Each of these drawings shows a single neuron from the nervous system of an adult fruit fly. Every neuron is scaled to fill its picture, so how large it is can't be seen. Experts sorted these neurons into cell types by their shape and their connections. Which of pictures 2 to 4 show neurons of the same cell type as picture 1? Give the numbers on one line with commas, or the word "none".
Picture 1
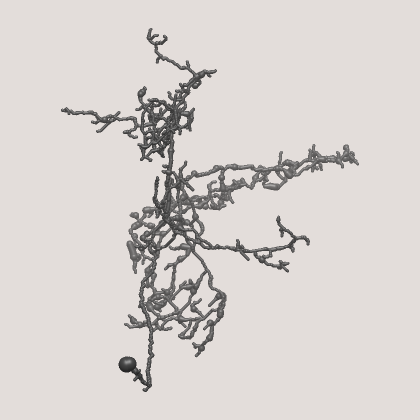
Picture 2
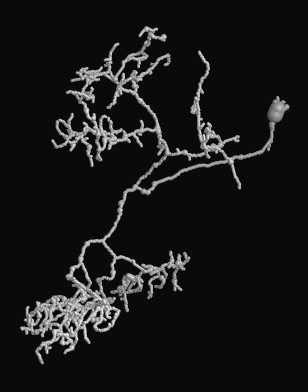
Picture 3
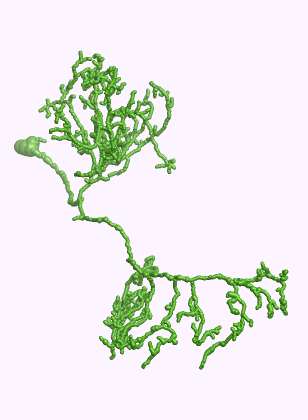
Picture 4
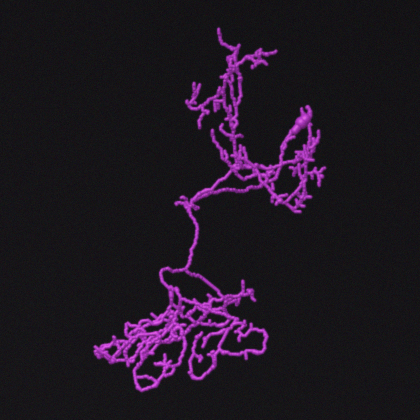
2, 3, 4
